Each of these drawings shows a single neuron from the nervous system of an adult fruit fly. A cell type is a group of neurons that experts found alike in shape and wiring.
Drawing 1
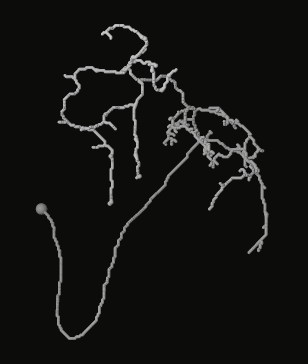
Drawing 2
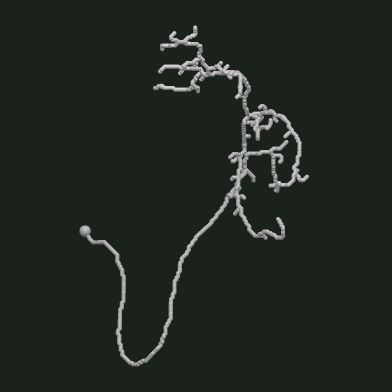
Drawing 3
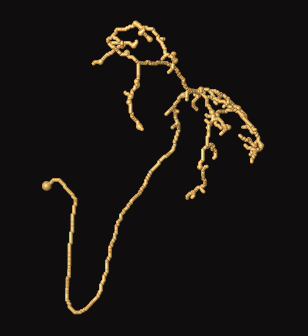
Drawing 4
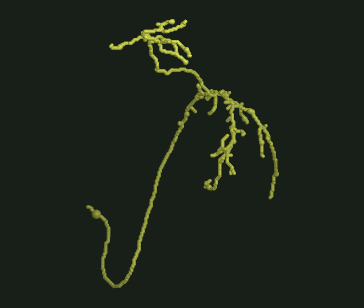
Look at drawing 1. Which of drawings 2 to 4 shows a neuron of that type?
3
